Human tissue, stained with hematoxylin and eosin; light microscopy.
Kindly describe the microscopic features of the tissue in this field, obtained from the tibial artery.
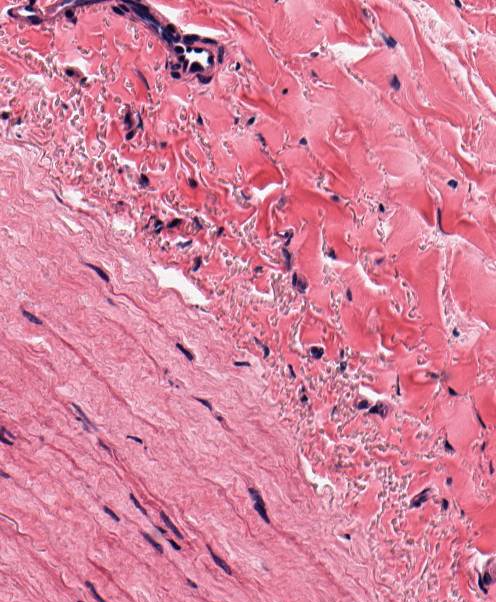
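First, layout: a diagonal boundary from upper left to lower right splits the field into two differently textured zones of collagen. Next, the lower-left zone, whose dark, elongated, spindle-shaped nuclei lie parallel to the fibres. Then the upper-right zone, where nuclei are sparse, small and dark, scattered between thick bundles. Last, a small vessel with dark-staining nuclei in its wall lies at the top edge, near the left.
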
